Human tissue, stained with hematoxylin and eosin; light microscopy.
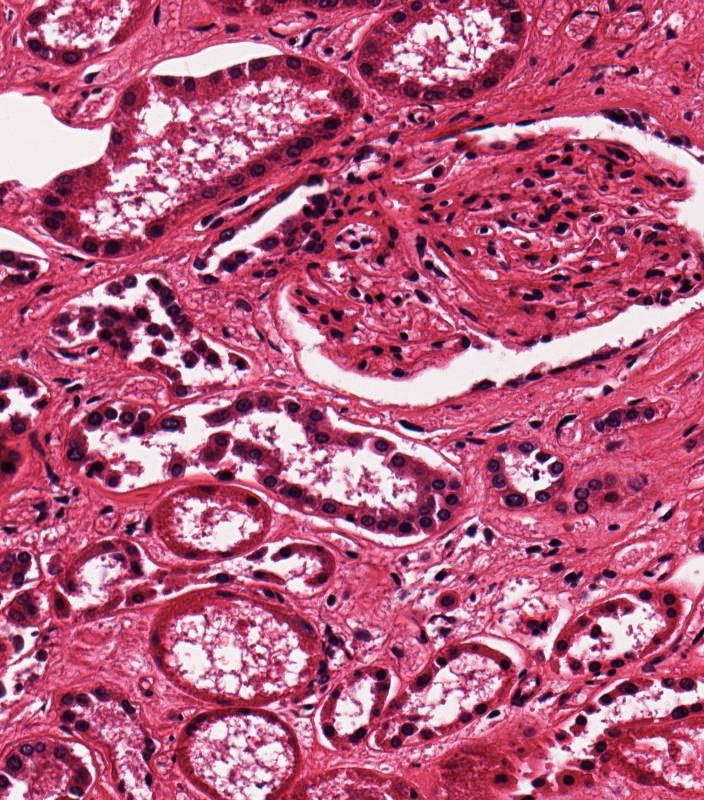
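Renal cortex. Round and oval tubules, cut across and obliquely, fill most of the field. Lining: single layer of cuboidal cells, many with pale, finely vacuolated, bubbly cytoplasm toward the lumen. Upper right: a glomerular tuft, a crescent of empty white space separating it from its capsule.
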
